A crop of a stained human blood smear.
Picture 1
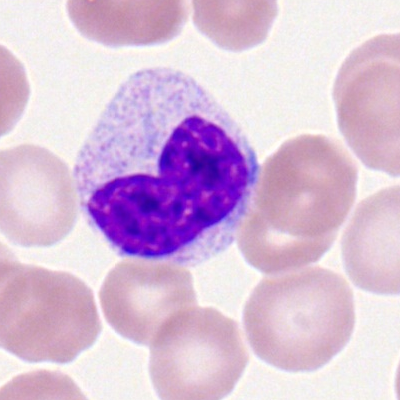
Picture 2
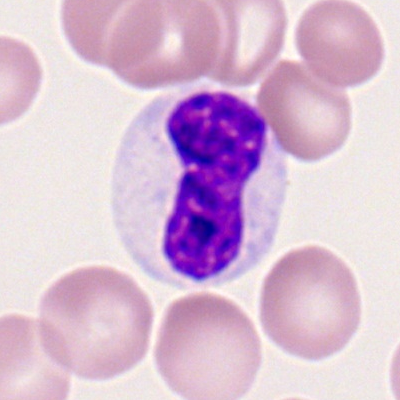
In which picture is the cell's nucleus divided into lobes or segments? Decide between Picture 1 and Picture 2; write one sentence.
A lobed nucleus is found in the cell of picture 2.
